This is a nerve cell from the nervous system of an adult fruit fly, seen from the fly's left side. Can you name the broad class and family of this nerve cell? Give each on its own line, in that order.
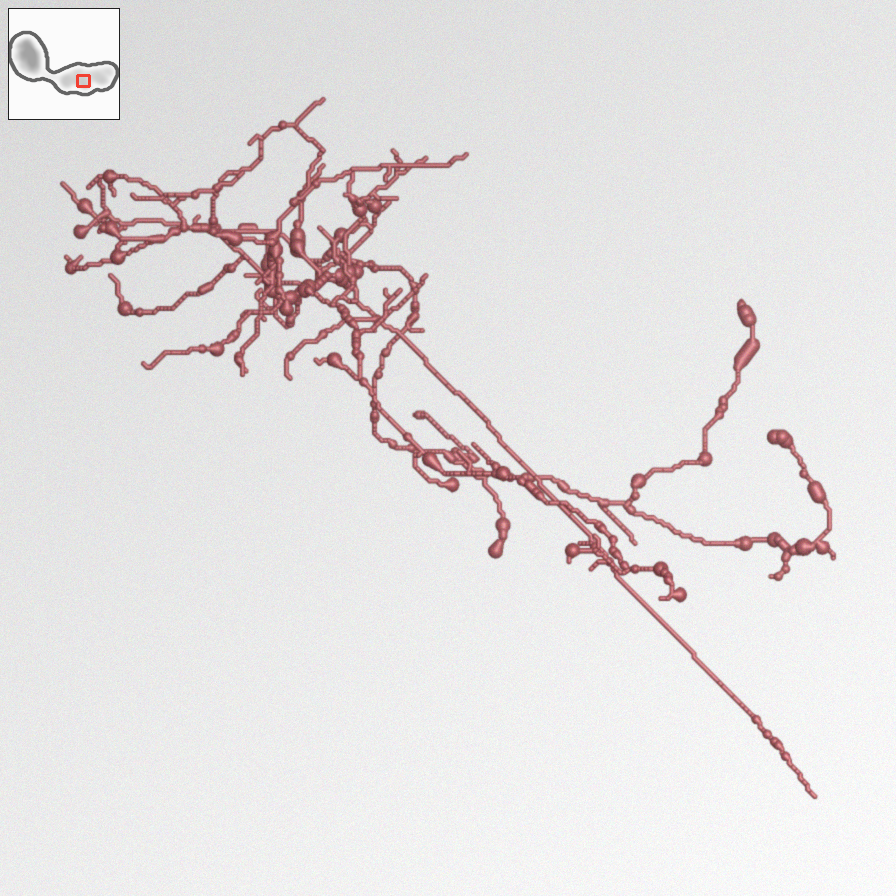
nerve-cord intrinsic neuron
hemilineage 12B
